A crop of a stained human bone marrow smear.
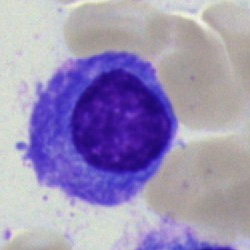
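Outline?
Ragged, with small blebs projecting mainly from the left edge.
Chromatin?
Dark purple, clumped, with scattered paler pinkish spots.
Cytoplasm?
Deep blue; rim wider left of the nucleus than right.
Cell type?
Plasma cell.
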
